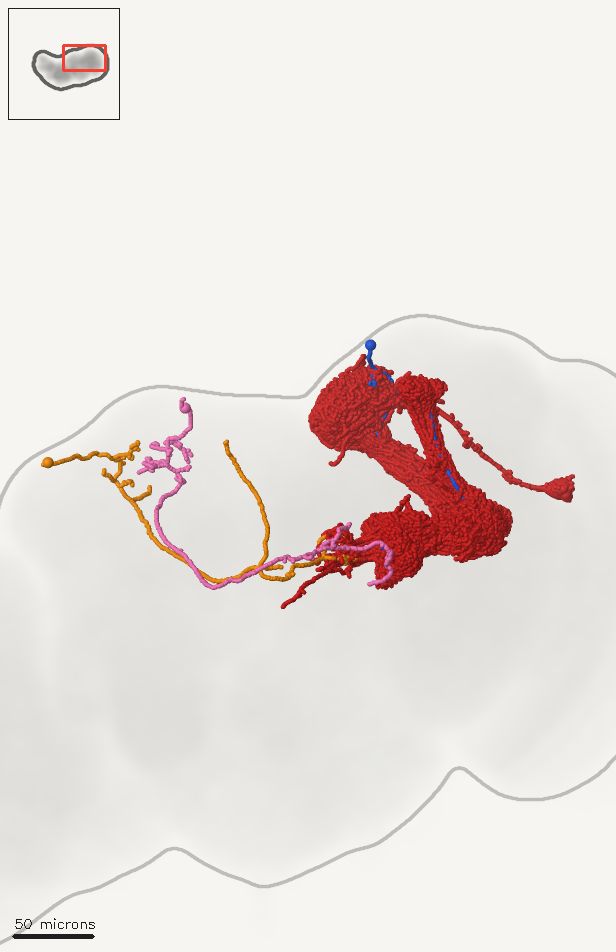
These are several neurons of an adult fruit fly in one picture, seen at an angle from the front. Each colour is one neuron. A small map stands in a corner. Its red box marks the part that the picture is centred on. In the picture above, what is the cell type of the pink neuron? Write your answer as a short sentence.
The cell type is KCg-m.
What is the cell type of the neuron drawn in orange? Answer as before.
The cell type is KCa'b'-ap2.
